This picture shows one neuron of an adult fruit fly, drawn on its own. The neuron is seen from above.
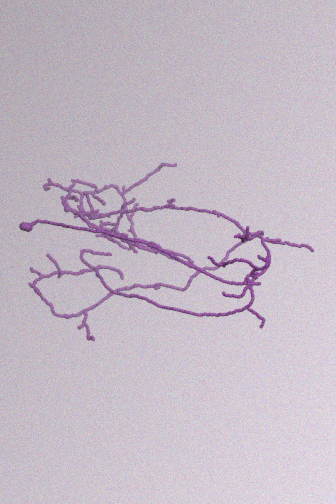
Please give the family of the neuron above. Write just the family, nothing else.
hemilineage 12B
